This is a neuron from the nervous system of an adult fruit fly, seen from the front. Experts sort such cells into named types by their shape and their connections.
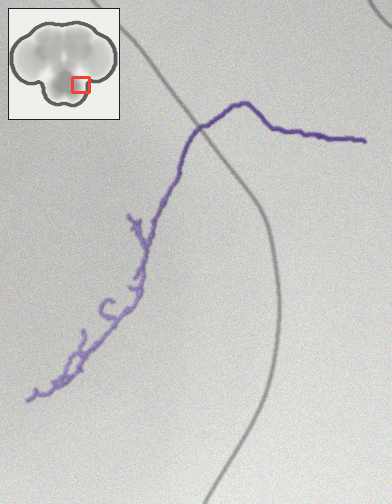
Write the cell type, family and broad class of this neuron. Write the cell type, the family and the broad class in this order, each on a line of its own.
SNta11
class mechanosensory tactile
sensory neuron entering the nerve cord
